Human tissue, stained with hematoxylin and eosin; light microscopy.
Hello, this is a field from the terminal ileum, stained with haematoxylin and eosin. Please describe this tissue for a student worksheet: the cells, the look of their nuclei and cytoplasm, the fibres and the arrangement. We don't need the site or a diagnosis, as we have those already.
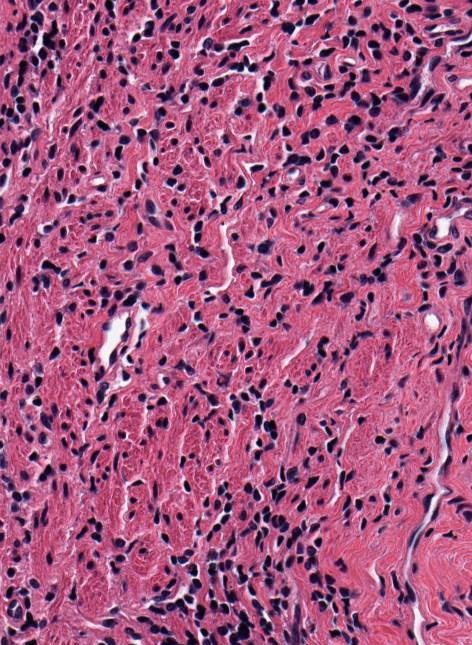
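First, cellularity: small dark cells are scattered diffusely between collagen bundles across the whole field, forming no glands or nests. Second, the lower right corner is less cellular, and wavy collagen predominates there. Third, there is no epithelial lining or surface epithelium anywhere in the field. Finally, no fat cells are present.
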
